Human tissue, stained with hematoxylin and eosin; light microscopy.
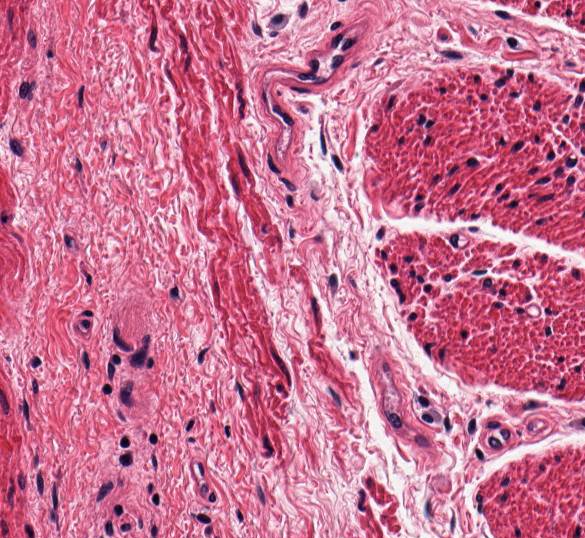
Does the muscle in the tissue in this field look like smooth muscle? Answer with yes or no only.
Yes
